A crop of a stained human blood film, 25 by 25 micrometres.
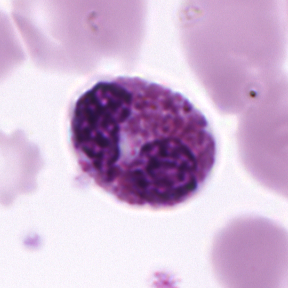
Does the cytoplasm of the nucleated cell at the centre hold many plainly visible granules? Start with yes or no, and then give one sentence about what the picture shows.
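Yes. Granules are spread throughout the cytoplasm.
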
